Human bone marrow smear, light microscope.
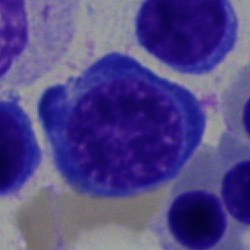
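Erythroblast, the central cell. Deep blue cytoplasm forms a rim around the nucleus, widest on the left. No granules are seen in the cytoplasm. The outline is irregular, with a rounded bulge of cytoplasm at the upper left.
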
